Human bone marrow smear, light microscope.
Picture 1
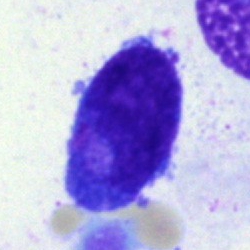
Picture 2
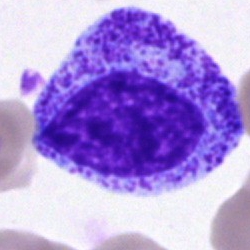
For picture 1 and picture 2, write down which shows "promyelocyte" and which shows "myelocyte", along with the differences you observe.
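Let's start with the names: picture 1 is the promyelocyte, and picture 2 is the myelocyte. The promyelocyte is oval, its long axis running from lower left to upper right, and the whole cell is stained a deep blue-violet, with a paler lilac patch in the lower left part. Small rounded blebs stick out from its edge, mostly along the right side and the top, and no clear vacuoles are seen. The myelocyte has a roughly rounded outline with a slightly uneven edge, and between its granules the cytoplasm is pale blue.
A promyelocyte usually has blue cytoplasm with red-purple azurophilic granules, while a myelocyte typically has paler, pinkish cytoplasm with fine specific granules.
In the myelocyte, the chromatin is dark purple with scattered lighter patches, which gives it a clumped look.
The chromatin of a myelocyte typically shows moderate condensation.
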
